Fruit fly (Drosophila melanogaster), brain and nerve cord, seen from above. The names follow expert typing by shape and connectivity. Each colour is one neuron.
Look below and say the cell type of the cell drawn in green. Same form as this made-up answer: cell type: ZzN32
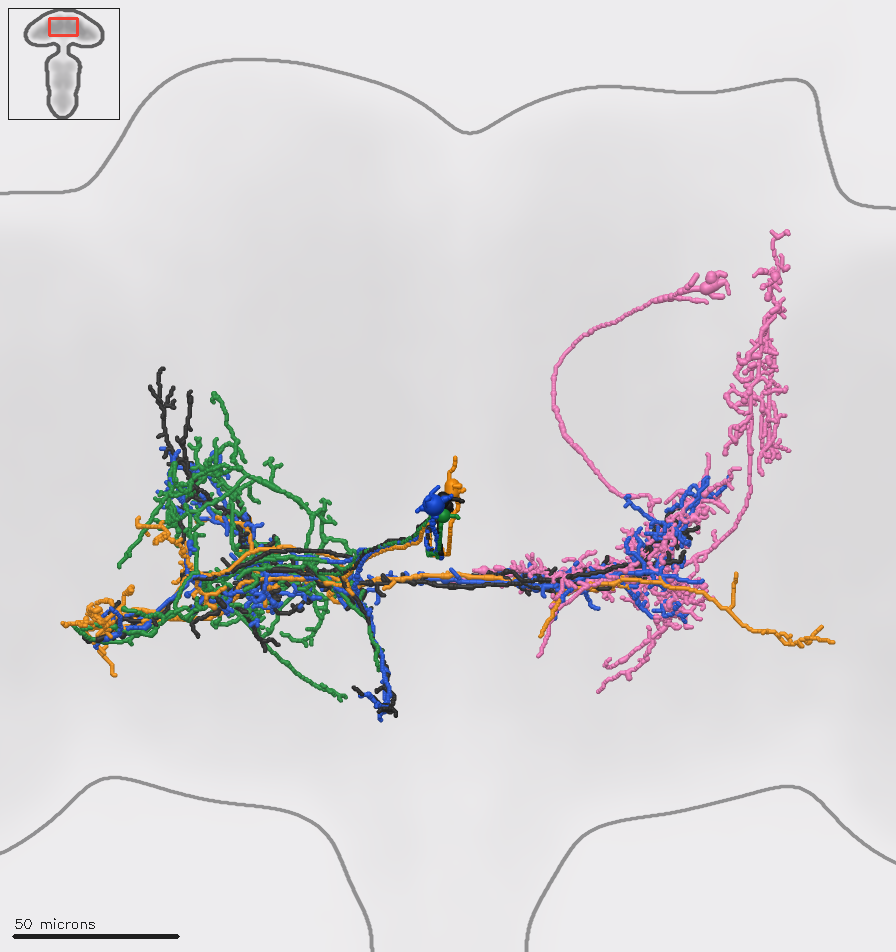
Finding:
cell type: SAD080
